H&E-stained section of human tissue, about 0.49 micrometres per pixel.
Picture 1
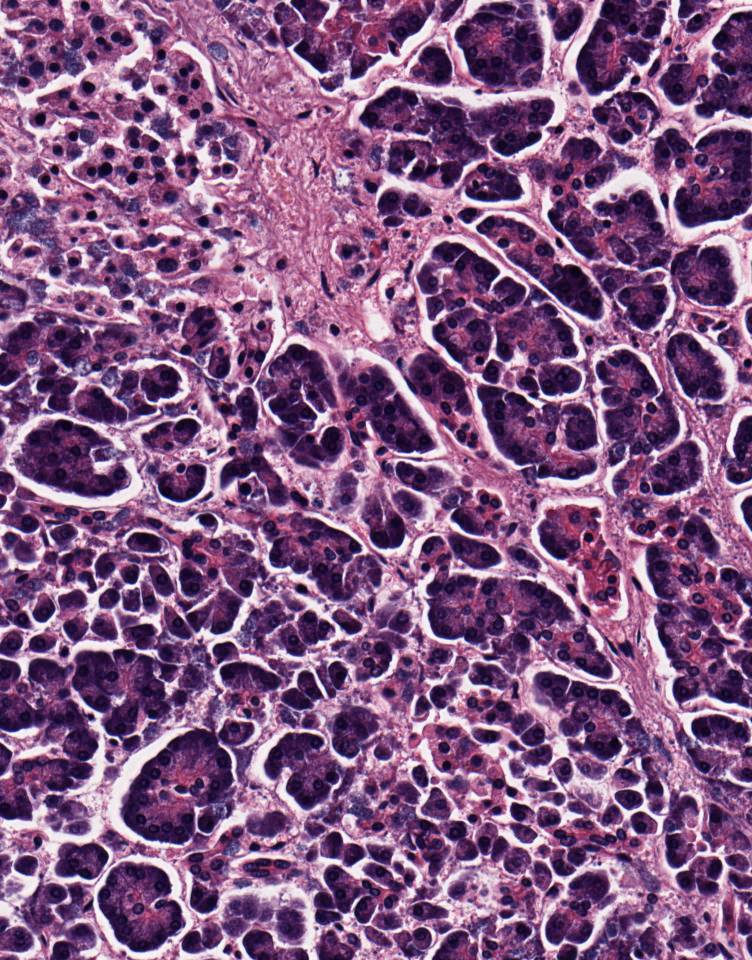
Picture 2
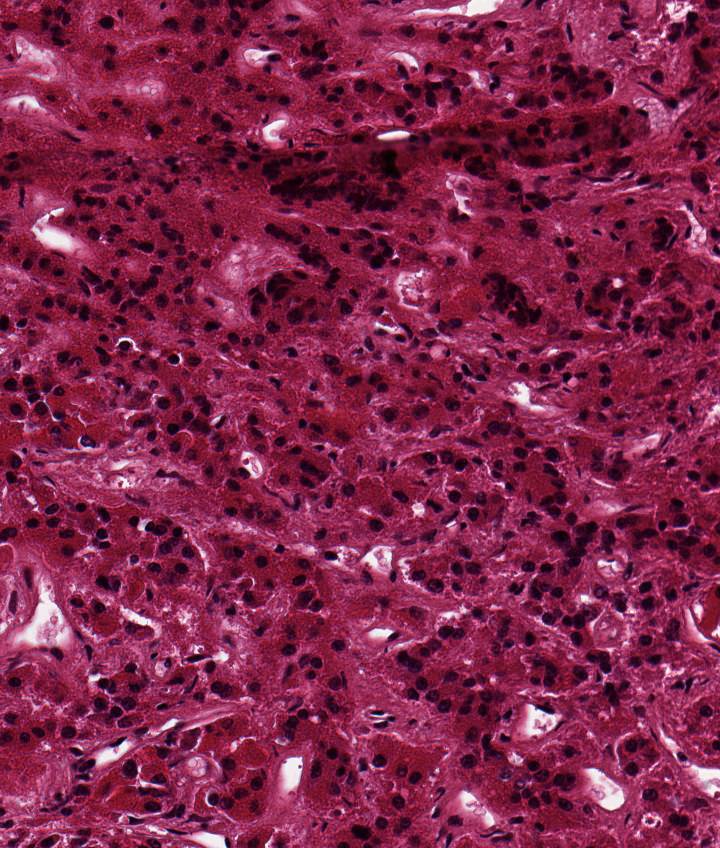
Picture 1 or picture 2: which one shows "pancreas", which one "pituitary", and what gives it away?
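Let me see: picture 1 is pancreas, and picture 2 is pituitary. The first is filled with closely packed rounded cell clusters separated by narrow spaces; in the second, solid sheets and irregular nests fill the whole field without forming glands. A band of pink fibrous connective tissue crosses picture 1 diagonally from the top centre toward the lower right, and in its upper left the cells lie looser and more separated. The pituitary cells are polygonal, with abundant deeply eosinophilic cytoplasm and small, round, dark, fairly uniform nuclei.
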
